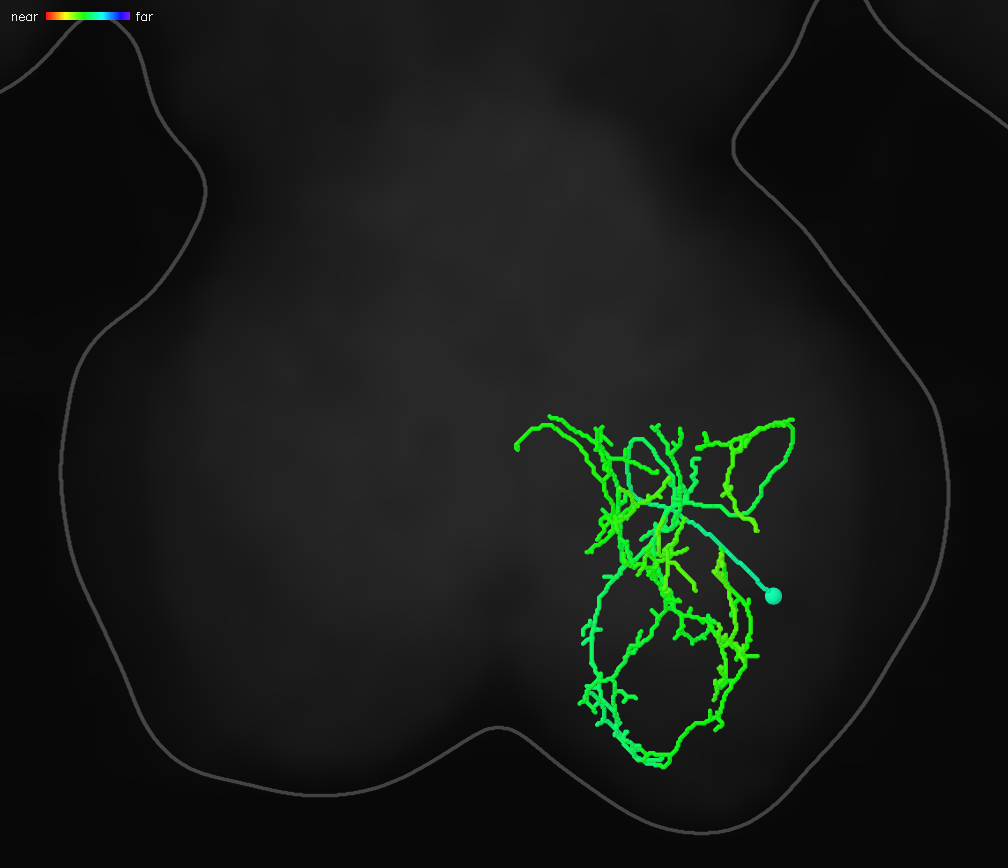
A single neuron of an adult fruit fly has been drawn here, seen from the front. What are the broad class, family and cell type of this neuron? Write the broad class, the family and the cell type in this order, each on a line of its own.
nerve-cord intrinsic neuron
hemilineage 03A
IN03A078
